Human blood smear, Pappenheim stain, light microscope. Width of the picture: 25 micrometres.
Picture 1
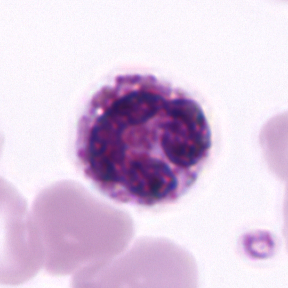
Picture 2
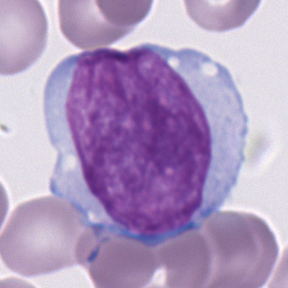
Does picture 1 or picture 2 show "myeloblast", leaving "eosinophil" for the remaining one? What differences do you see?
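In this pair, the eosinophil is in picture 1 and the myeloblast in picture 2. The eosinophil, about 12 micrometres across, has a nucleus divided into several lobes grouped around a paler centre. Its chromatin is dark purple and coarsely clumped, and no nucleoli are visible.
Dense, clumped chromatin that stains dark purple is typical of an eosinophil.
The myeloblast's cytoplasm is pale grey-blue, turning a deeper blue along the lower edge, with a few small clear vacuoles near the upper right edge. No granules are visible in it.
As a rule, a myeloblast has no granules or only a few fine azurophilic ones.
Red cells touch the myeloblast along its lower border.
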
